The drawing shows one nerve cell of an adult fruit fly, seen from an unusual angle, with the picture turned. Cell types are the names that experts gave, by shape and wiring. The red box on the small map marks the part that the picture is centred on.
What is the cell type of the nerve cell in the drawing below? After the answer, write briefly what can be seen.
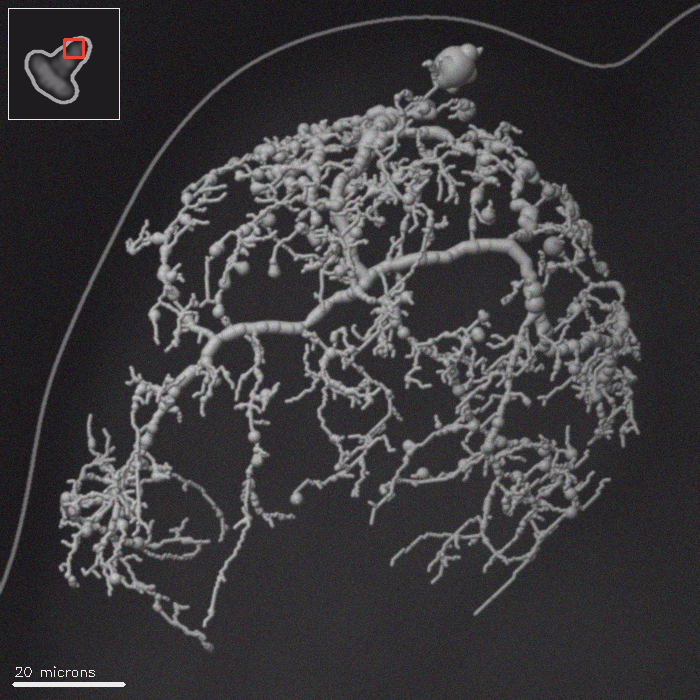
It is of cell type IN19A033. Its broad class is nerve-cord intrinsic neuron. By the scale bar it is about 110 microns tall in this view. The picture shows more than a hundred branch ends.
